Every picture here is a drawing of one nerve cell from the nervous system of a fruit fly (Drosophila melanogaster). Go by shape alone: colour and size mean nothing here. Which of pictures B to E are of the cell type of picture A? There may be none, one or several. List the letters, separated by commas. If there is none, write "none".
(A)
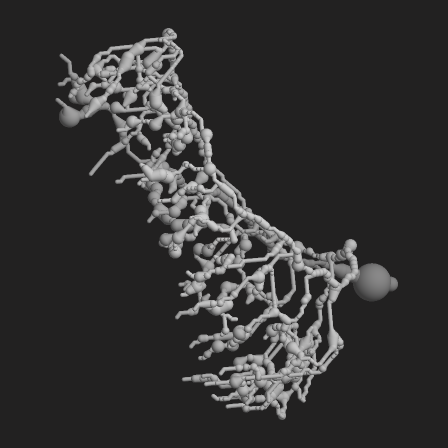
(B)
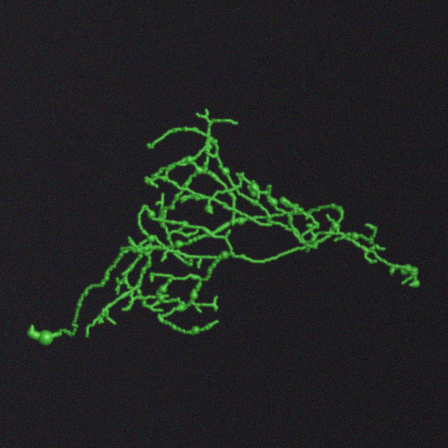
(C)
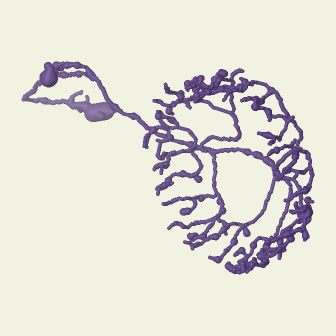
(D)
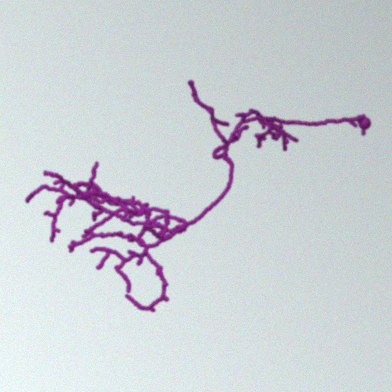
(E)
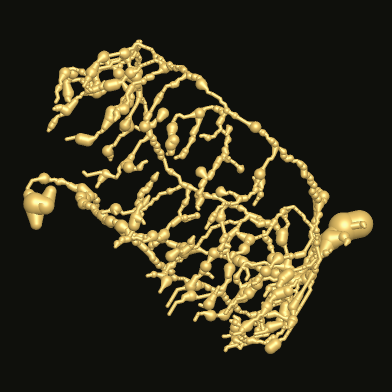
C, E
